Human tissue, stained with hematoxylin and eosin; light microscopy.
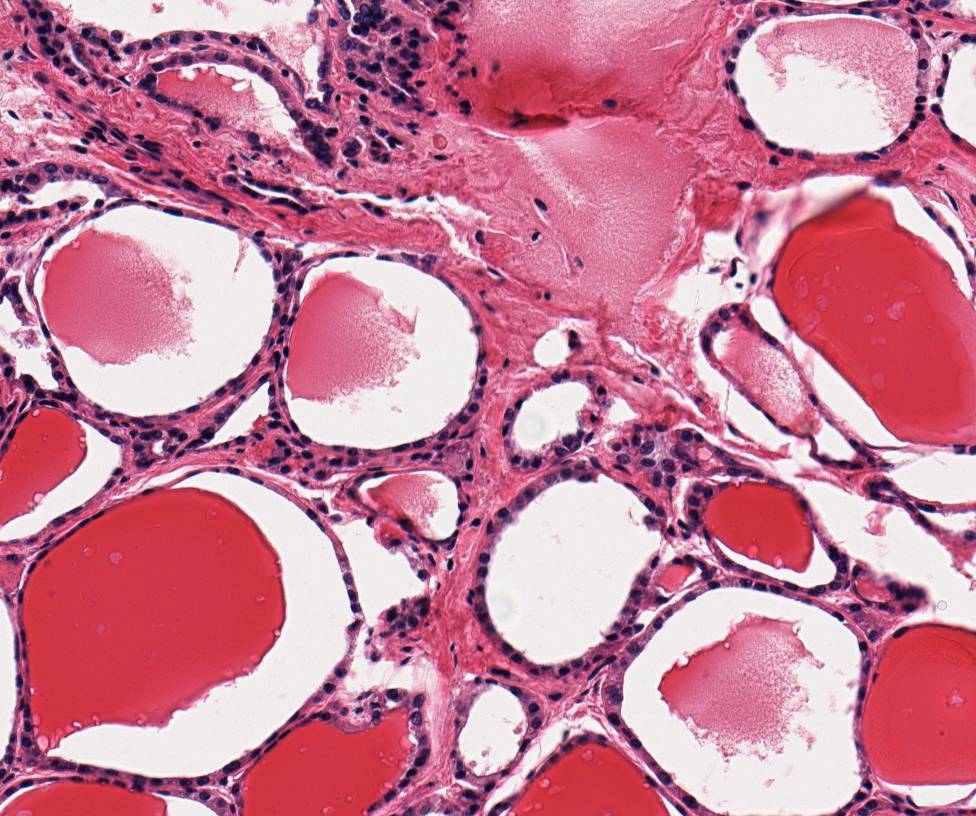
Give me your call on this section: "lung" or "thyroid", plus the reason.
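It's thyroid. What settles it is the content: most follicle lumens hold homogeneous pink-red colloid.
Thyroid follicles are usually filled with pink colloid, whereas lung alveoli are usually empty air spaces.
The field is filled with closed round to oval follicles of widely varying size, packed closely together. A single layer of flattened to low cuboidal cells lines each follicle.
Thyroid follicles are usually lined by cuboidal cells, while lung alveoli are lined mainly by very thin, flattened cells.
At the upper left there's a cluster of small, dark, round nuclei in the stroma.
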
